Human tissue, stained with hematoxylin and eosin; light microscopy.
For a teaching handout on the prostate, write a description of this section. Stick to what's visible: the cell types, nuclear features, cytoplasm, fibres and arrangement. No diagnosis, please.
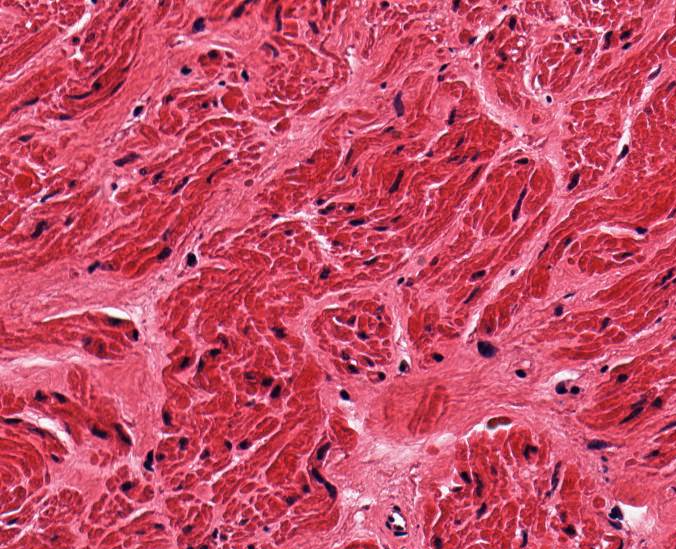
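Deep red muscle fibre bundles fill the whole field, parted by paler pink connective tissue strands. Fibres run in many directions, some cut lengthwise, others across. Nuclei sit singly at the fibre centres. The pale pink fibrous connective tissue forms wider bands in the lower middle.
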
